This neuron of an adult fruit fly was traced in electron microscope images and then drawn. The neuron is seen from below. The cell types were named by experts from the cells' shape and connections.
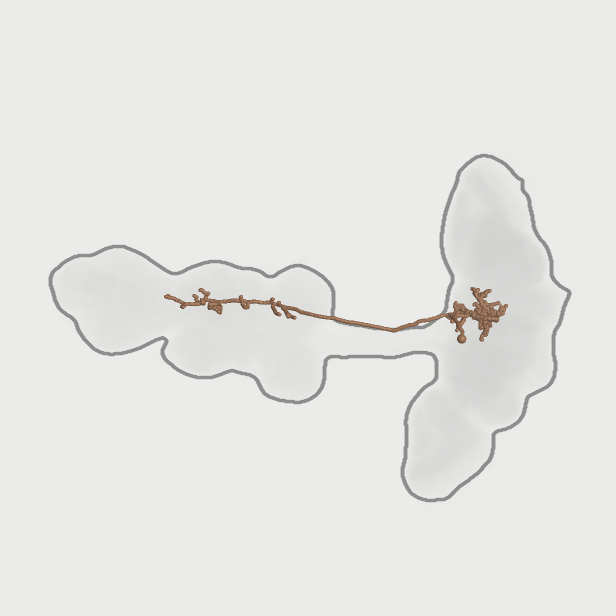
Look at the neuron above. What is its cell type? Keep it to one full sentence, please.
Included in the cell type DNge175 is this neuron.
